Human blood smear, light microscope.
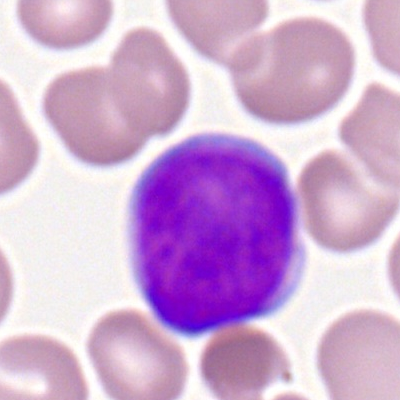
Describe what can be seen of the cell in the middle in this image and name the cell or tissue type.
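Hmm, the outline is roughly round. The nucleus seems to fill almost the whole cell. What cytoplasm there is shows only as a thin rim around the nucleus, and it's pale blue. Putting that together, this is a myeloblast.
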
